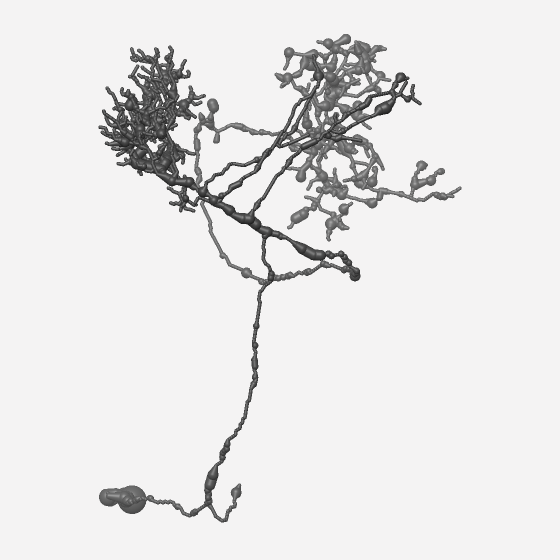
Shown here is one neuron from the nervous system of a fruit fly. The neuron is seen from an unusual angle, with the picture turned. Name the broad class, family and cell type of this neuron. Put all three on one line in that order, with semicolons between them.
central-brain intrinsic neuron; class CX; hDeltaL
